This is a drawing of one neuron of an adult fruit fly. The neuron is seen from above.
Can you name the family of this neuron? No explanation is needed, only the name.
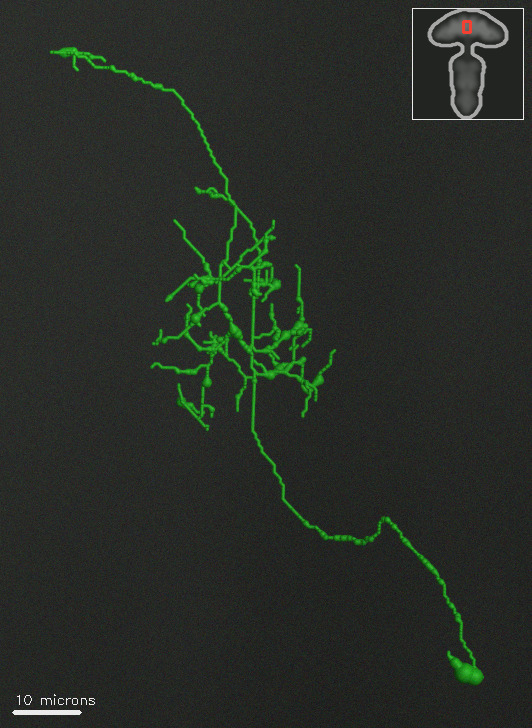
class CX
